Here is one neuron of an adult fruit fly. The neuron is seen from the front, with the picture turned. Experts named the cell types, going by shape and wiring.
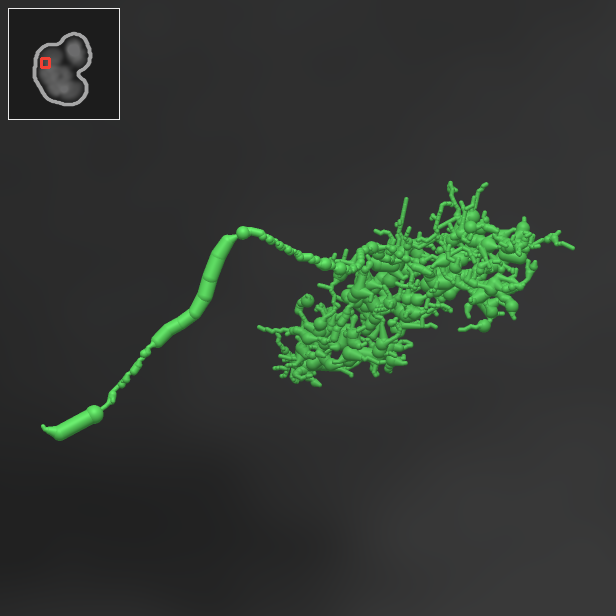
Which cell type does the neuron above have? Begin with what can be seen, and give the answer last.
The picture shows dozens of branch ends. In this view it is wider than it is tall. This is an optic-lobe intrinsic neuron. The cell type is Pm4.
